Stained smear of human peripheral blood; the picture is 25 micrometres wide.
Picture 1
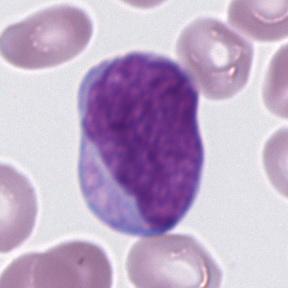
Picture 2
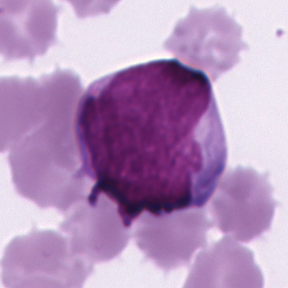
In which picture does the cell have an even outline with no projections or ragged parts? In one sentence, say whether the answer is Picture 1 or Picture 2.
What Picture 1 shows is a cell with a smooth edge.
